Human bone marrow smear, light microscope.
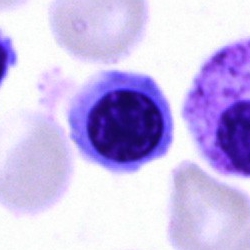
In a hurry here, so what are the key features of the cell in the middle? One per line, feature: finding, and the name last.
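Nucleoli: none visible
Nucleus: fills most of the cell
Cytoplasm: narrow rim around the nucleus
Colour: blue cytoplasm
Granules: none in the cytoplasm
Name: erythroblast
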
